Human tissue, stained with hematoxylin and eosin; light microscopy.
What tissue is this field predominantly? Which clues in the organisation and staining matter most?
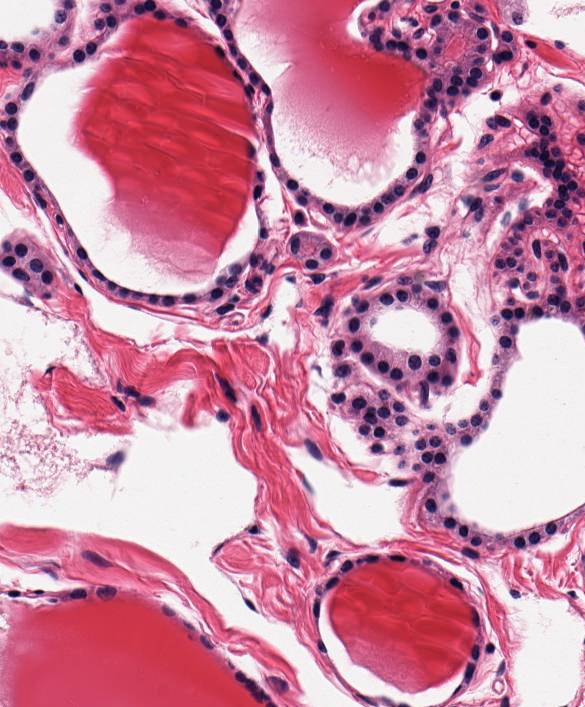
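Field mainly: thyroid follicle. Large follicles: colloid retracted from lining, clear white gap along epithelium. Lining: single layer, flattened to low cuboidal cells, round dark nuclei.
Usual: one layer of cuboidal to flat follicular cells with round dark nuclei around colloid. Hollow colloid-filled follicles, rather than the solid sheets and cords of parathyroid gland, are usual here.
Small follicles, right centre: empty lumens, cuboidal lining. No papillae into lumens.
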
